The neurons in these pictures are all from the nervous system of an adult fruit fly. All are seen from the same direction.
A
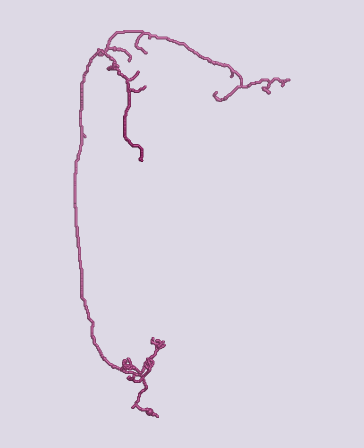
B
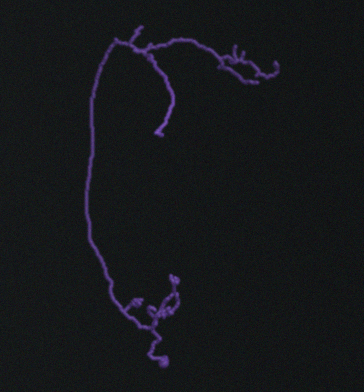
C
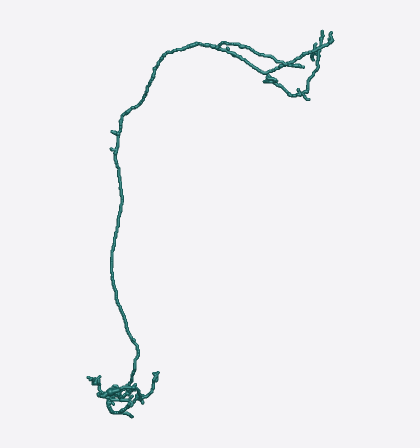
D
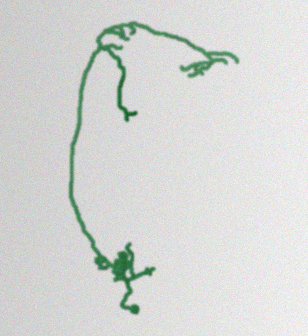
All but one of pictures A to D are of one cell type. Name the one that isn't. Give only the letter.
C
